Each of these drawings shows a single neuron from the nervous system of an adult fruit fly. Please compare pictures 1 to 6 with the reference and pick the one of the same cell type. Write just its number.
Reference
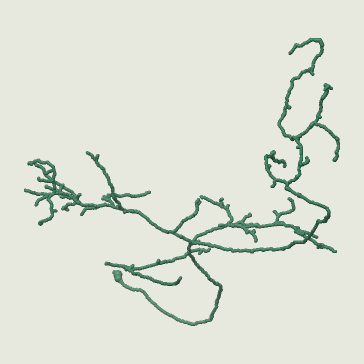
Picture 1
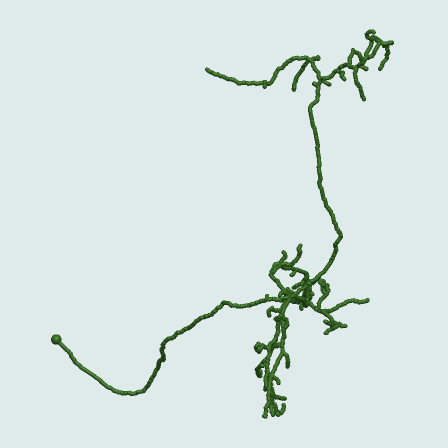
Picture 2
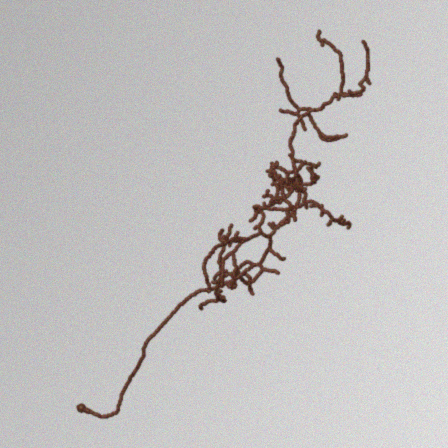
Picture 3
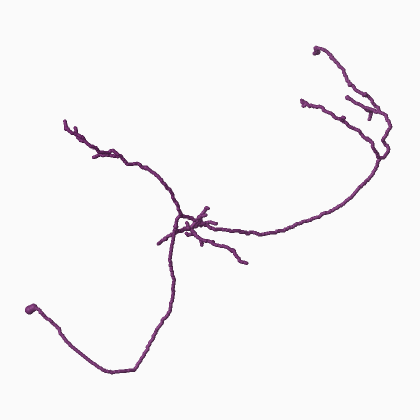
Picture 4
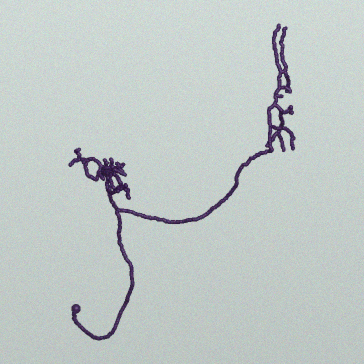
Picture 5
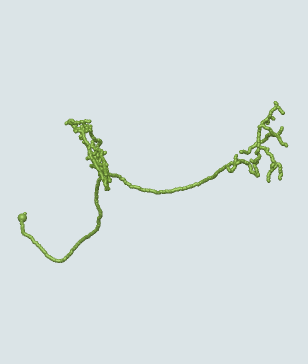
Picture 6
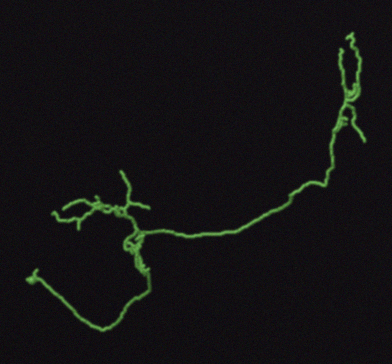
3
